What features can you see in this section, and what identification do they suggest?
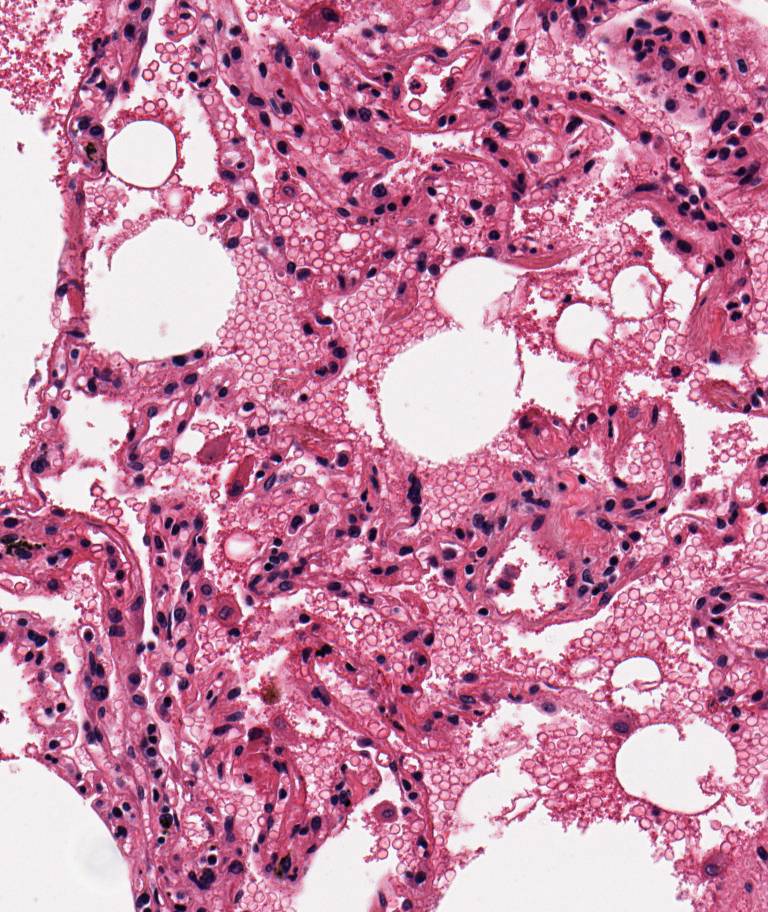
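Spaces between walls: most packed with red blood cells, small pale pink rings with clear centres. Walls: thickened by pink fibrous tissue, with many dark oval to elongated nuclei. Pigment: small brown-black clumps in walls at left edge and near bottom. This is lung.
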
